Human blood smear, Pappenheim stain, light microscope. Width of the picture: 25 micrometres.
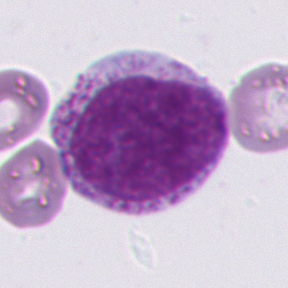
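Myelocyte in the middle of a peripheral blood smear, shown slightly out of focus. Its nucleus fills most of the cell and lies toward the right side, with finely granular rather than coarsely clumped chromatin. A narrow pale lilac rim of cytoplasm is widest along the upper left.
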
